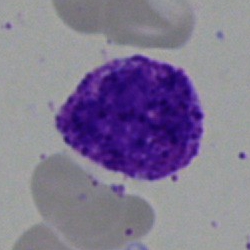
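Basophil in a stained human bone marrow smear. The roughly round cell has a slightly bumpy edge and is crowded throughout by coarse dark purple granules, which hide the outline of the nucleus so that it cannot be traced. The ground between the granules is violet-purple.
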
